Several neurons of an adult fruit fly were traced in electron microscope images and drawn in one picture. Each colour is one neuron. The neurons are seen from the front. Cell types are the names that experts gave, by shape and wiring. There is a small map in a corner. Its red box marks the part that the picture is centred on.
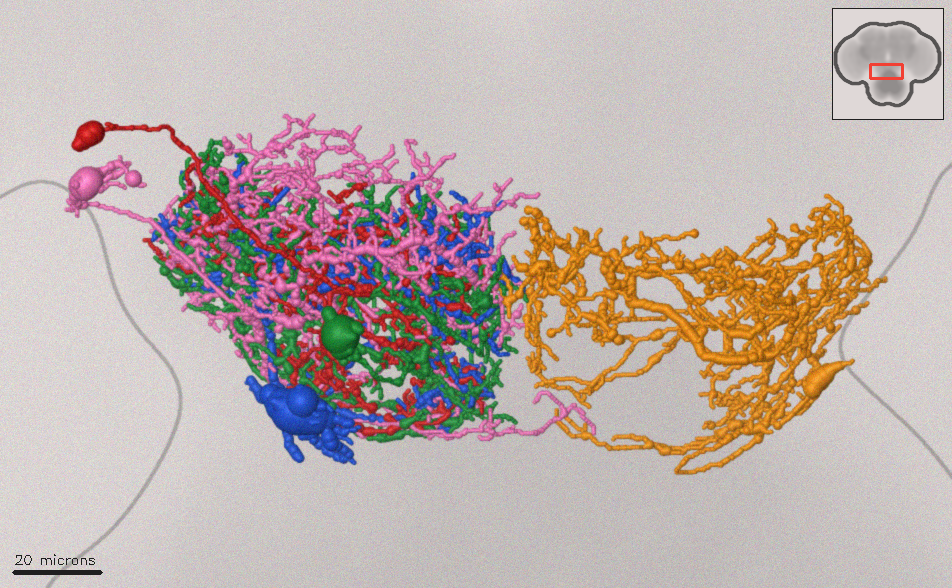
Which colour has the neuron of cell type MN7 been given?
blue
